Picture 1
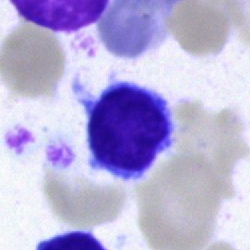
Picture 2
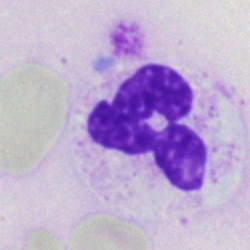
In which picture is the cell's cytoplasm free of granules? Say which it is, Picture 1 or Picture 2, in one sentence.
It is the cell in Picture 1 whose cytoplasm shows no visible granules.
